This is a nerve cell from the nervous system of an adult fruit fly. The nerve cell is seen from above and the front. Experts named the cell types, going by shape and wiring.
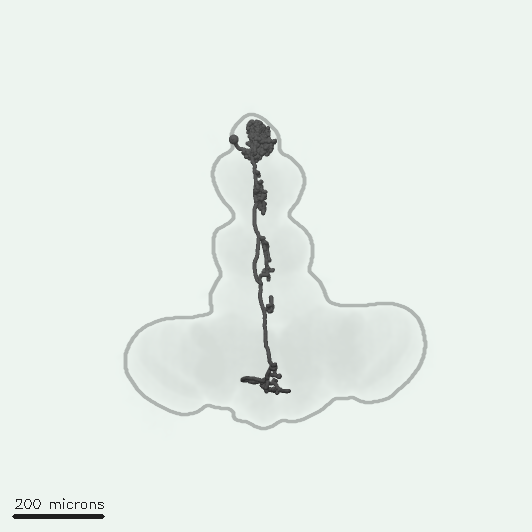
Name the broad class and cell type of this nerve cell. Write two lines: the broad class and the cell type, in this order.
ascending neuron
ANXXX074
